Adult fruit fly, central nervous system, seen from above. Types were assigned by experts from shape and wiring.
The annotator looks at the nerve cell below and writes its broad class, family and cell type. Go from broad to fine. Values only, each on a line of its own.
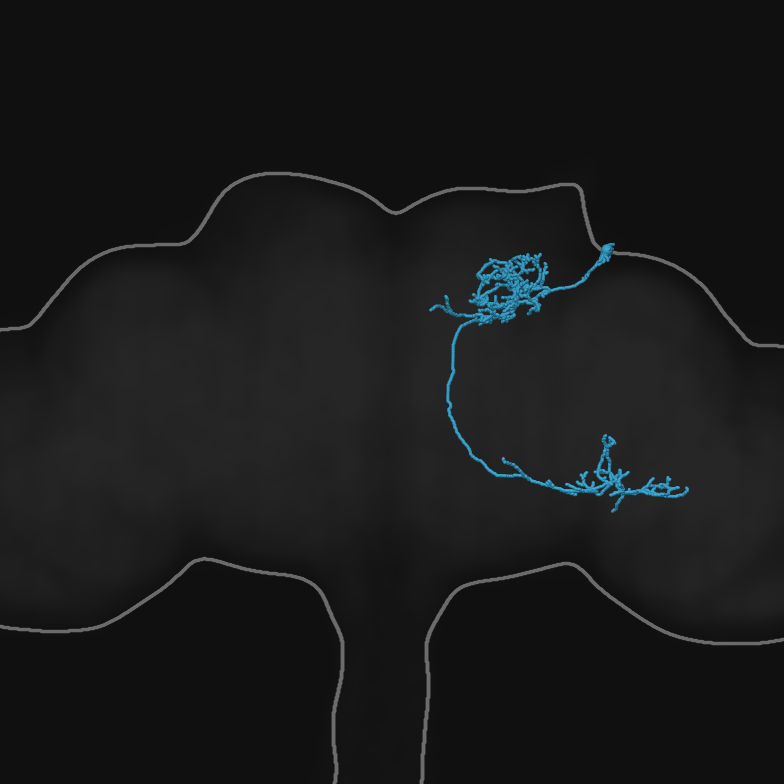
central-brain intrinsic neuron
hemilineage ALl1_ventral
M_l2PNm17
